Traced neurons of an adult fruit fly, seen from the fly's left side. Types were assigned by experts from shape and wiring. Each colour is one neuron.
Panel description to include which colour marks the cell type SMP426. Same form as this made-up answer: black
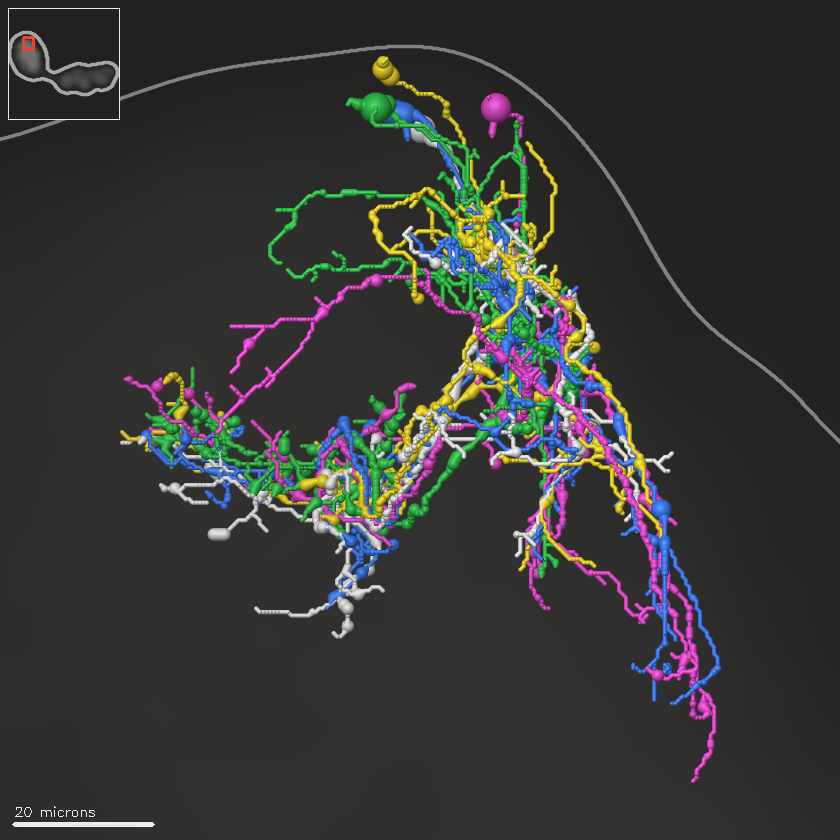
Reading: white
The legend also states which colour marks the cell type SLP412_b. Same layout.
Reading: blue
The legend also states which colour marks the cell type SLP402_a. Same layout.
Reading: magenta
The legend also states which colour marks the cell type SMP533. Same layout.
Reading: green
